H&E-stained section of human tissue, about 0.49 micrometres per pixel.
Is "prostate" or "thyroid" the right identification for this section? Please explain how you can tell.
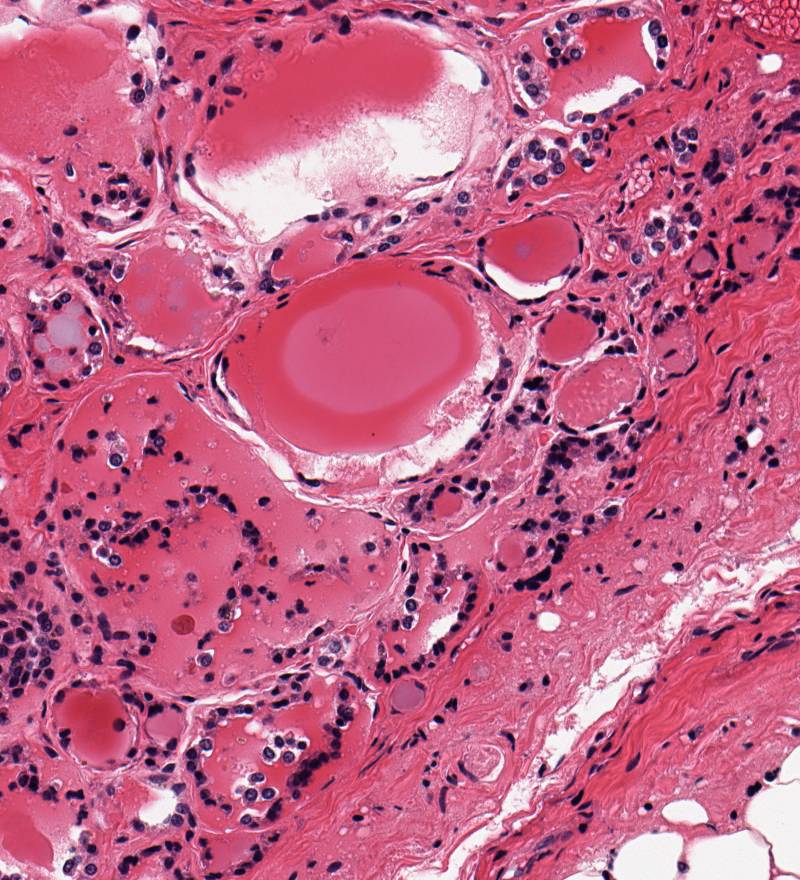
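This is thyroid. The deciding feature is the follicles: rounded, filled with pink colloid, across the left and centre of the field.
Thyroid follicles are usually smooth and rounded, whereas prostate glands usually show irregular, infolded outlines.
The right side, fibrous stroma of dense pink collagen, holds scattered spindle-shaped nuclei. In the lower left, follicles hold pale pink material with many loose cells.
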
